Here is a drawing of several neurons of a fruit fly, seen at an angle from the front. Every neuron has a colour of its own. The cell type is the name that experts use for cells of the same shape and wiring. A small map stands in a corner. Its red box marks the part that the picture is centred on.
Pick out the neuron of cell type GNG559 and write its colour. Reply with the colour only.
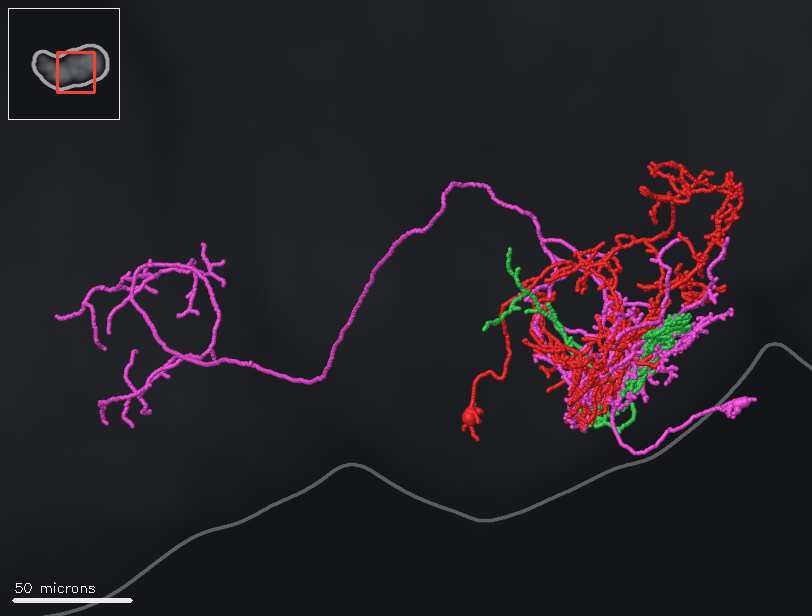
red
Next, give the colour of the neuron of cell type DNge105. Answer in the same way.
magenta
